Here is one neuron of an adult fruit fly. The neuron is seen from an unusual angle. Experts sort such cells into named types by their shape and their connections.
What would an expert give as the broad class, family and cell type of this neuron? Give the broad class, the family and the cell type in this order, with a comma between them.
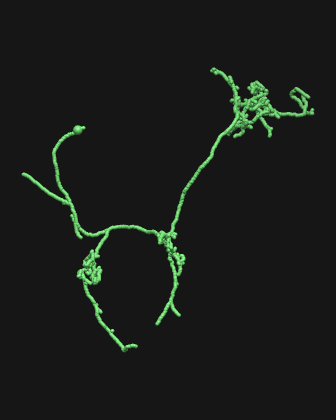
central-brain intrinsic neuron, hemilineage CREa1_ventral, mAL_m3b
